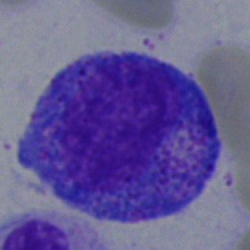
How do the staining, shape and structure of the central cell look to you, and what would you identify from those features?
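The cell has a roughly round outline. A large nucleus occupies most of it, and its chromatin appears finely granular rather than coarsely clumped. Reddish-purple granules lie scattered through the cytoplasm. The cell is a promyelocyte.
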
